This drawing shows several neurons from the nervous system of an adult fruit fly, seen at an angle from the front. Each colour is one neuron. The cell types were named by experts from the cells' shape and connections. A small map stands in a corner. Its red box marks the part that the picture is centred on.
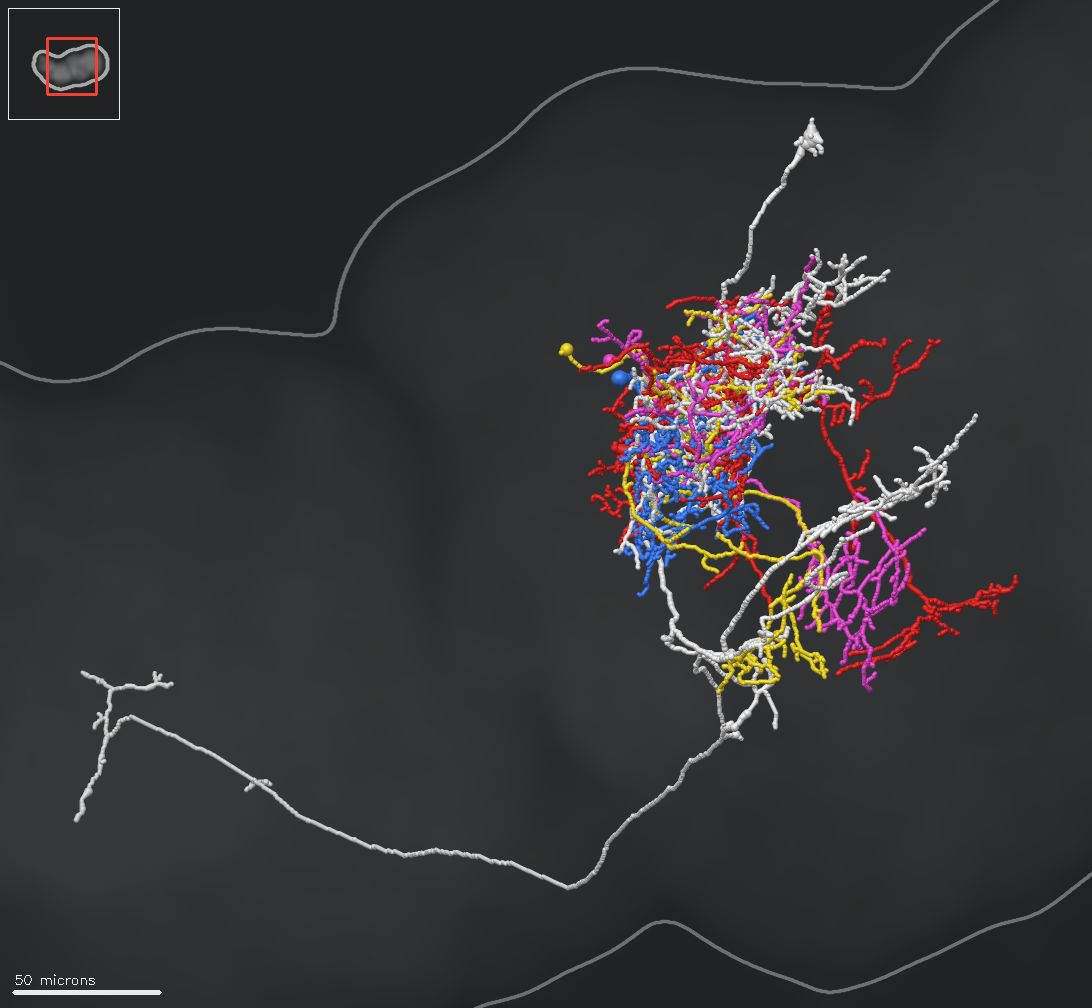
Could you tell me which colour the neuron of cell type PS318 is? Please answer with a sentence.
The colour is magenta.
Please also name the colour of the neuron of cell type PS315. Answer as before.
The colour is yellow.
